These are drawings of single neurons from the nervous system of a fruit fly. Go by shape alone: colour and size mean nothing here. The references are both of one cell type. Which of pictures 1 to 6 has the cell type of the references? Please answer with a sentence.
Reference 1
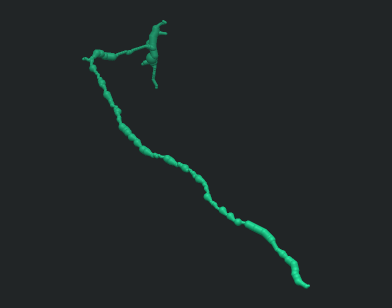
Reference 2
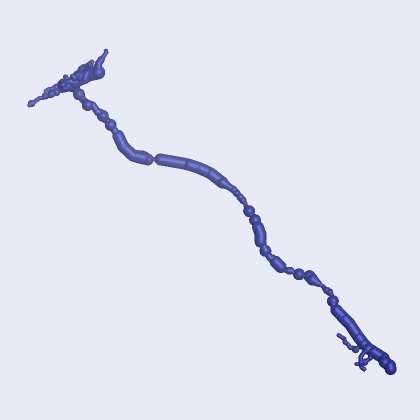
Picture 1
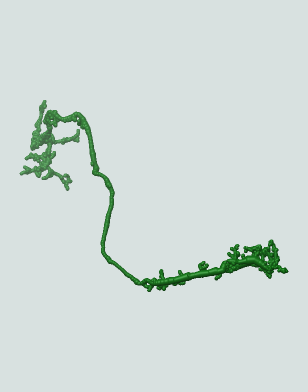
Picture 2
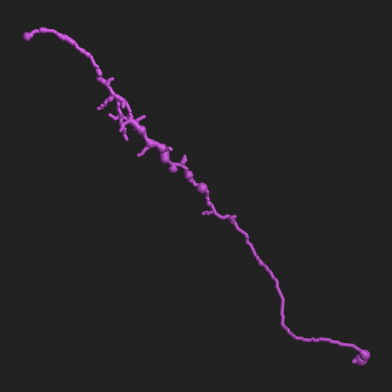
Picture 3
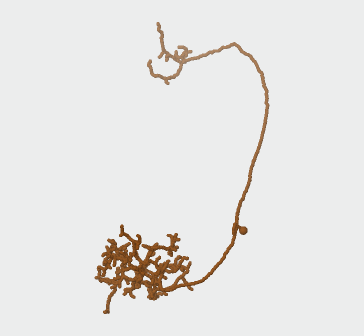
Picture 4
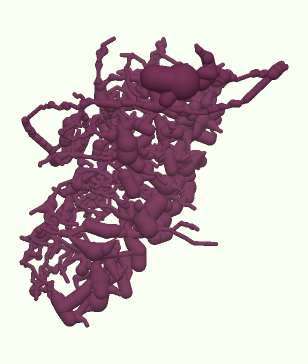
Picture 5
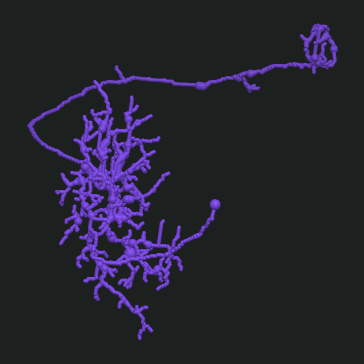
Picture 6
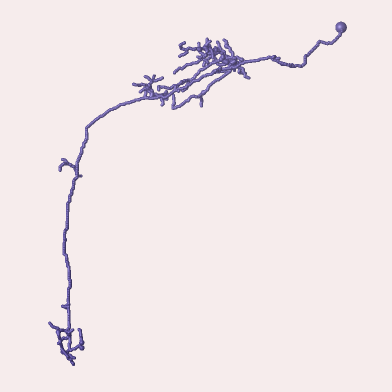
The neuron in picture 1 is of the same cell type.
